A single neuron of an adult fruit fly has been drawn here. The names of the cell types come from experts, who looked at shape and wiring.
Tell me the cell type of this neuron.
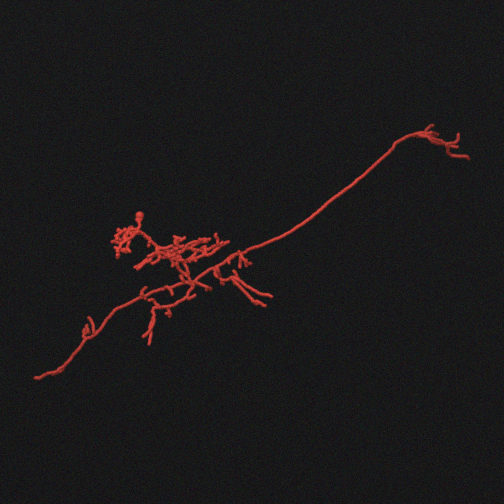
AN18B053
